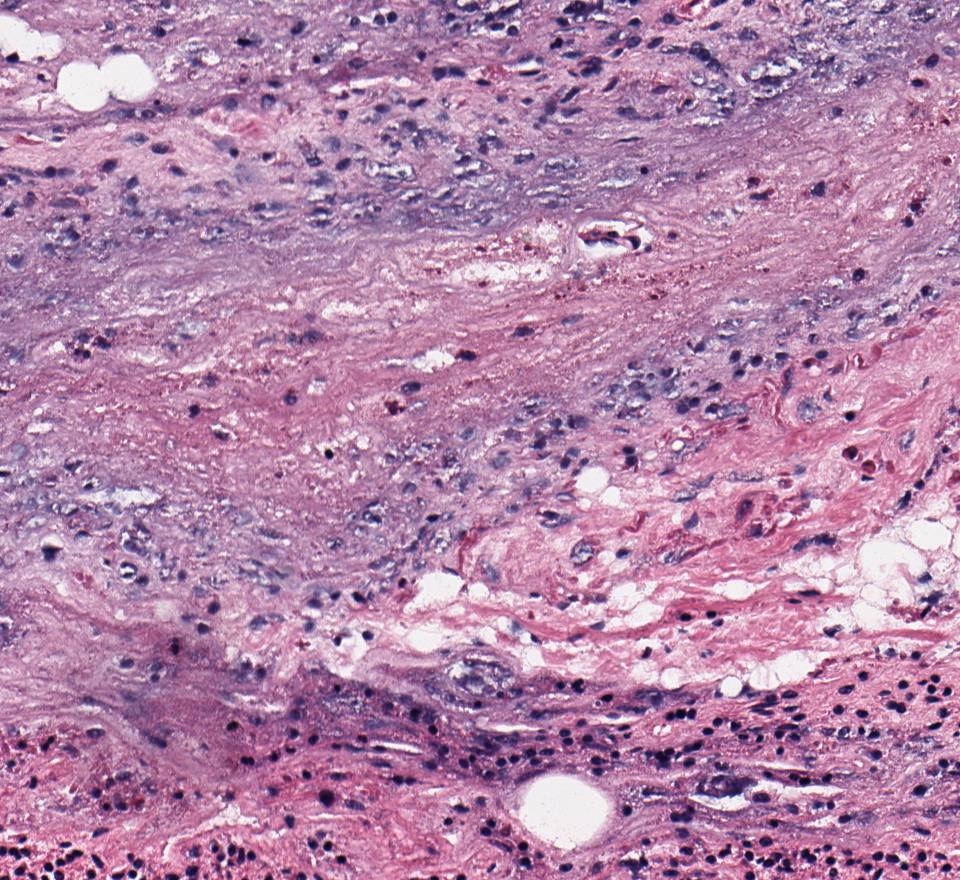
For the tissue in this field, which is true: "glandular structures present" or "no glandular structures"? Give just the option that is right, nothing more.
No glandular structures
